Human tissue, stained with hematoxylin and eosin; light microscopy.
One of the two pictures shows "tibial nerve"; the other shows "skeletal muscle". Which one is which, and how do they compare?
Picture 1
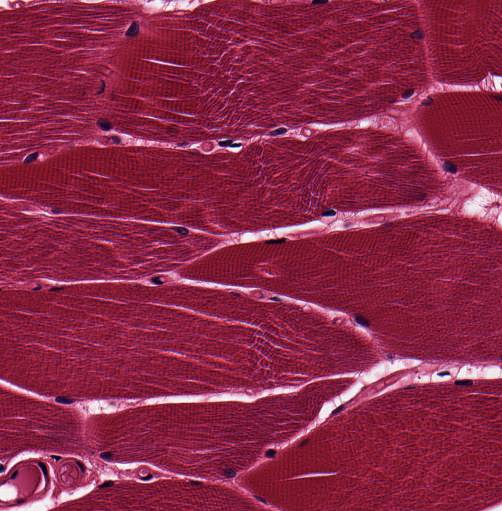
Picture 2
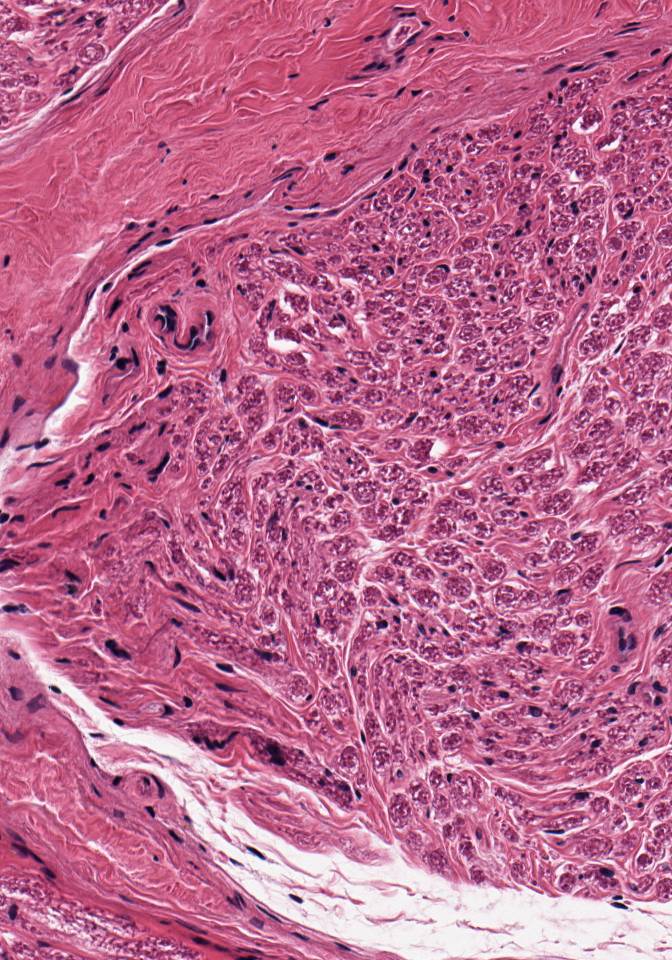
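Which is which: picture 1 is skeletal muscle, picture 2 is tibial nerve. Arrangement: picture 1 is filled by long fibres lying side by side, running roughly left to right; picture 2 has a well-bounded region of packed small rounded profiles, bordered above and left by dense fibrous tissue.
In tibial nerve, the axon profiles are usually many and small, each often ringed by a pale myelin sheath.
Staining and nuclei: the muscle fibres are a deep, even pink-red with small, flattened nuclei at their edges, whereas the nerve's border is wavy, strongly eosinophilic collagen with scattered spindle-shaped nuclei.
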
